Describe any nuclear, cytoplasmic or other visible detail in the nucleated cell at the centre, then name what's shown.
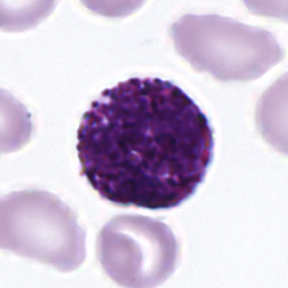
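A round outline encloses this cell. Granules lie over the nucleus, so its outline cannot be made out. At the margin, granules give the edge a slightly bumpy look. No clear vacuoles are seen. It is a basophil.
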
